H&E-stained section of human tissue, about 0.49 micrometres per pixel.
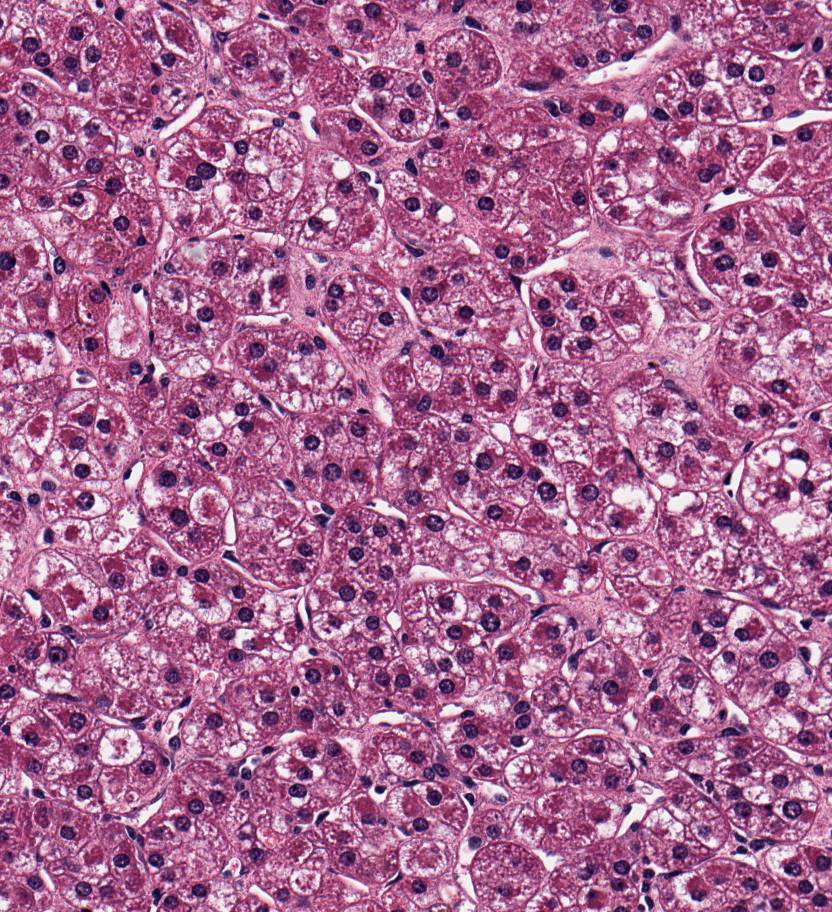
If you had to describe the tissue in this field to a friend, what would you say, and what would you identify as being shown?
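Cytoplasm pink, granular, foamy with many small clear vacuoles. Some cells with two nuclei. Cell borders clearly visible as fine lines. Narrow, slit-like, thin-walled vascular spaces lined by flattened nuclei run between cell nests. Tissue: adrenal gland.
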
